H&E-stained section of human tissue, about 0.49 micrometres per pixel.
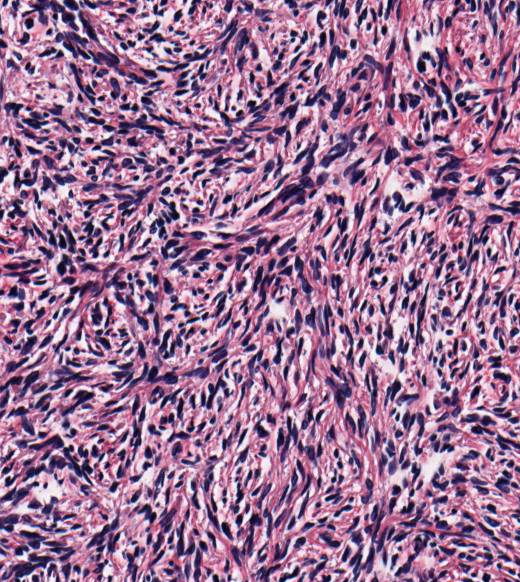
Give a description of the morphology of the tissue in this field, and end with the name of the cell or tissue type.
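Densely packed spindle cells fill the field evenly, with no second tissue or border. Short fascicles cross, change direction and form whorls in several areas. Nuclei are elongated to oval, dark purple; cytoplasm is scant and pink, with indistinct cell borders. This is ovary.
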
